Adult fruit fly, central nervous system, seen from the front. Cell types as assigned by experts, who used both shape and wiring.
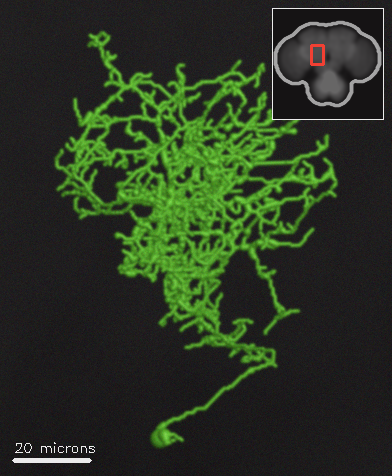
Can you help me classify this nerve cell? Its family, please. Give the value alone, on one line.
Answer: hemilineage LALv1_ventral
